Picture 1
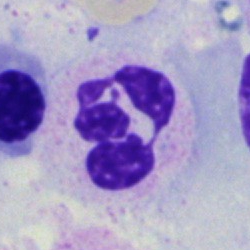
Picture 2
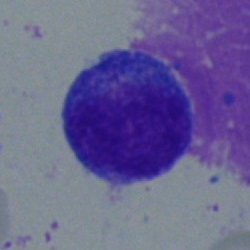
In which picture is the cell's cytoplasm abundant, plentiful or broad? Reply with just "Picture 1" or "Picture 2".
Picture 1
